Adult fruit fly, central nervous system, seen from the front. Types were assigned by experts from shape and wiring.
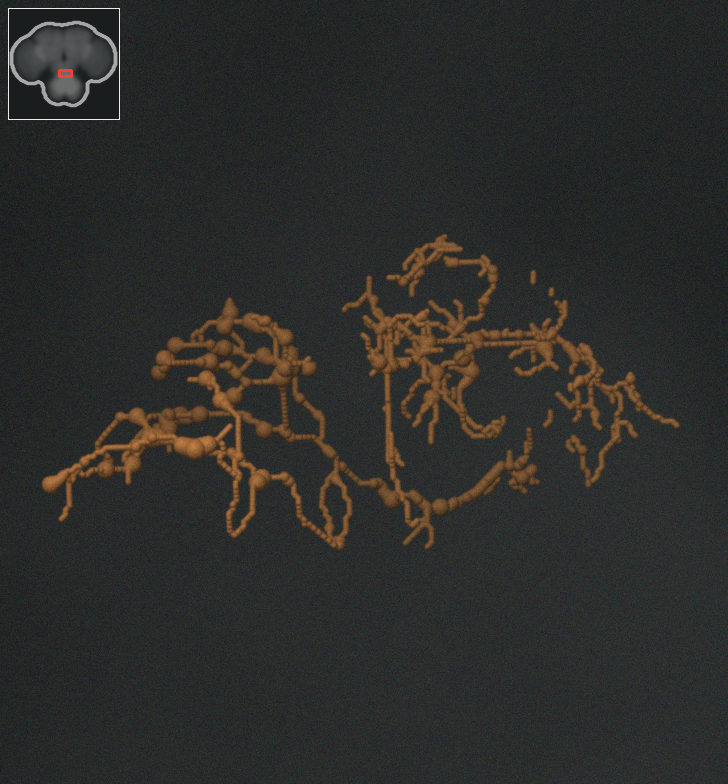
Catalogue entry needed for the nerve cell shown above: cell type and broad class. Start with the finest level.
INXXX412; nerve-cord intrinsic neuron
